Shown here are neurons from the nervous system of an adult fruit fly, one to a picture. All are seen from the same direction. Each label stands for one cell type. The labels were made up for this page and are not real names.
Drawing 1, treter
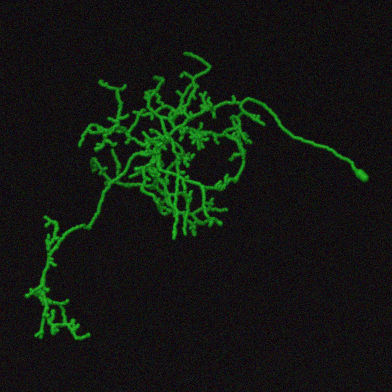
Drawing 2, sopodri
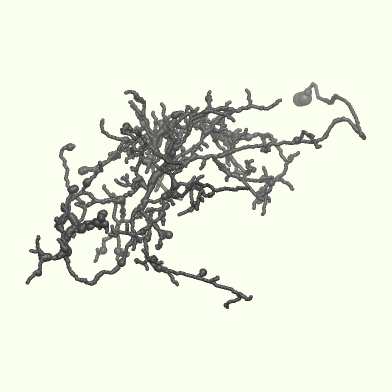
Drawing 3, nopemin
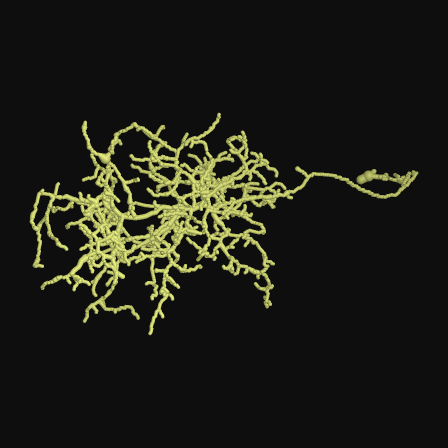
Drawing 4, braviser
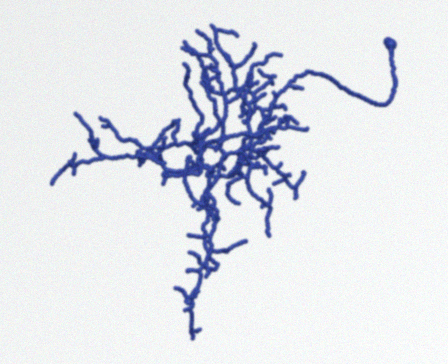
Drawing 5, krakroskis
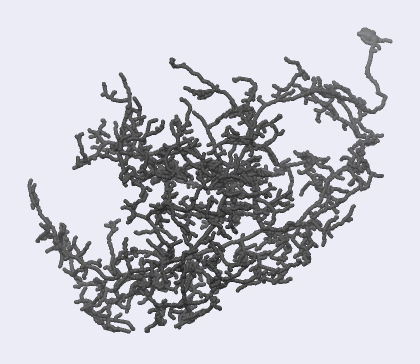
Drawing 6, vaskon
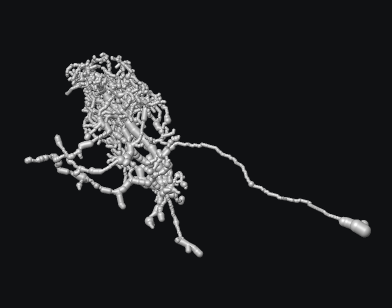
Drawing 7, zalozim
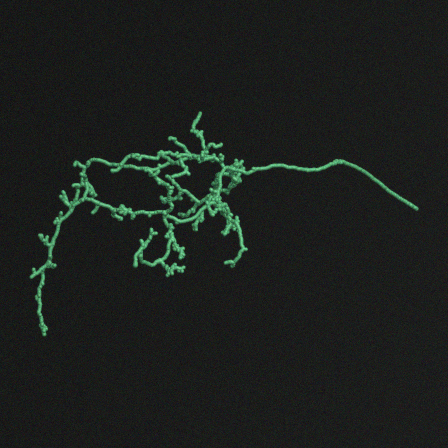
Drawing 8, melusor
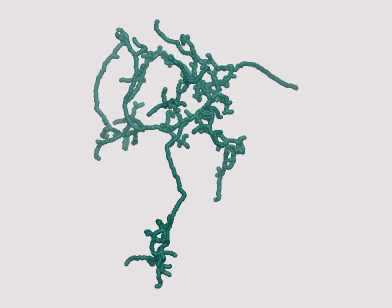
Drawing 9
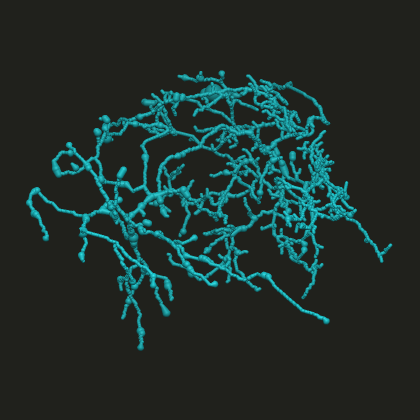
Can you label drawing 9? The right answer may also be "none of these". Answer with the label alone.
none of these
